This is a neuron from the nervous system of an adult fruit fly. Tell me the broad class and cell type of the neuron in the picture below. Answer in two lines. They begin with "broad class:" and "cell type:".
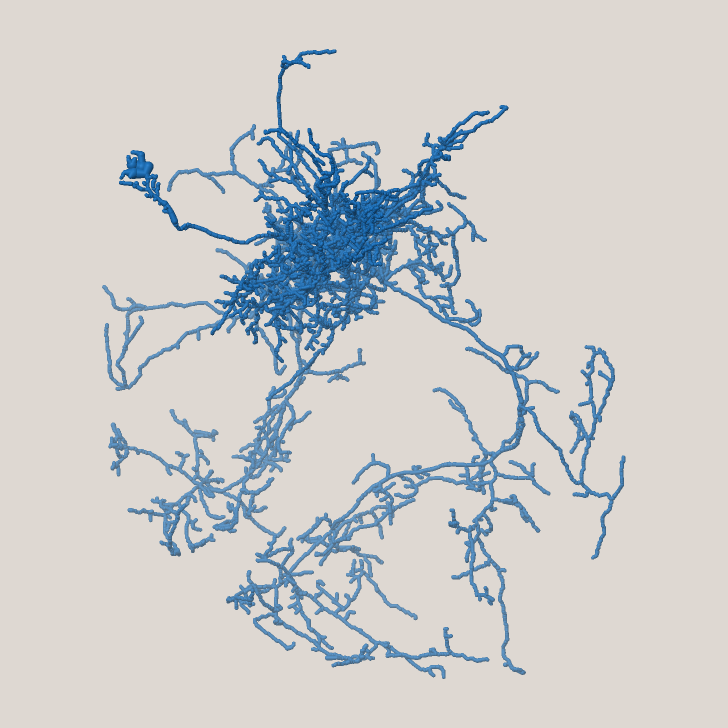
broad class: central-brain intrinsic neuron
cell type: SMP593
